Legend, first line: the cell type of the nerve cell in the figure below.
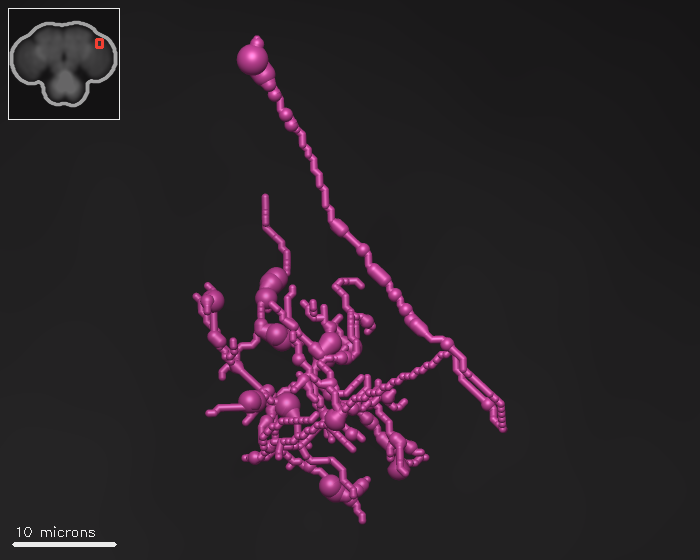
Mi17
